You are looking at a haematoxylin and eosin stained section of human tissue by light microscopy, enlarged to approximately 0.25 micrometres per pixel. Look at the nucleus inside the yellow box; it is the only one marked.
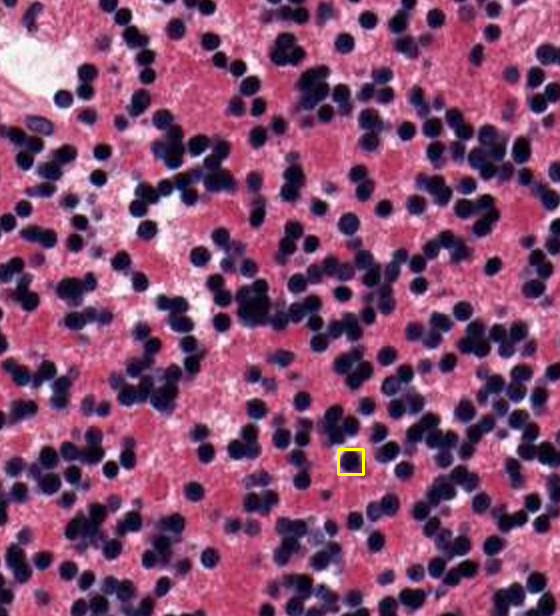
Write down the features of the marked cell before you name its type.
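The nucleus is round and stains very dark, almost uniformly, with no internal detail visible at this scale. It is about the same size as the many other dark round nuclei around it. Almost no cytoplasm can be seen; the nucleus is bordered directly by a thin pale, clear rim on part of its edge, then the pink background. It is a cerebellar granule cell.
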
